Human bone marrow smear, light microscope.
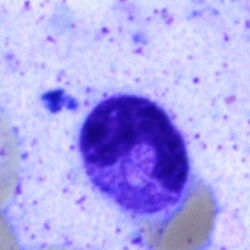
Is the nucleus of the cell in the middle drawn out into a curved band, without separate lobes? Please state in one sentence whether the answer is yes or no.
No, its nucleus is not drawn out; it is one compact round or oval mass.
